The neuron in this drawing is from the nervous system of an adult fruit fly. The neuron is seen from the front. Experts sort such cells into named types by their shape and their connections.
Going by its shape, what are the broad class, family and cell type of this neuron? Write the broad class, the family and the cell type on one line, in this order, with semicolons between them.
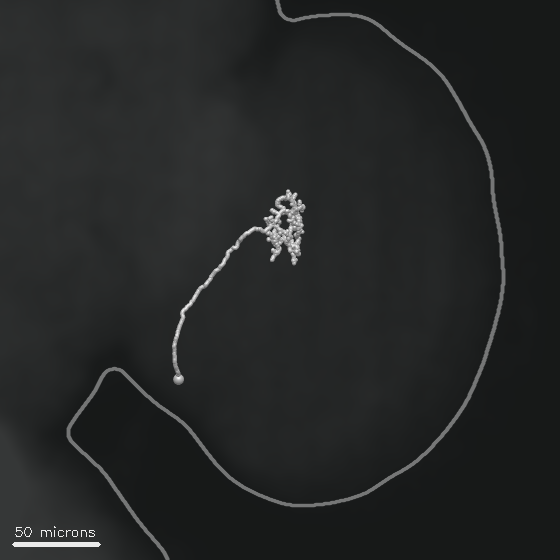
optic-lobe intrinsic neuron; Li; Li22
